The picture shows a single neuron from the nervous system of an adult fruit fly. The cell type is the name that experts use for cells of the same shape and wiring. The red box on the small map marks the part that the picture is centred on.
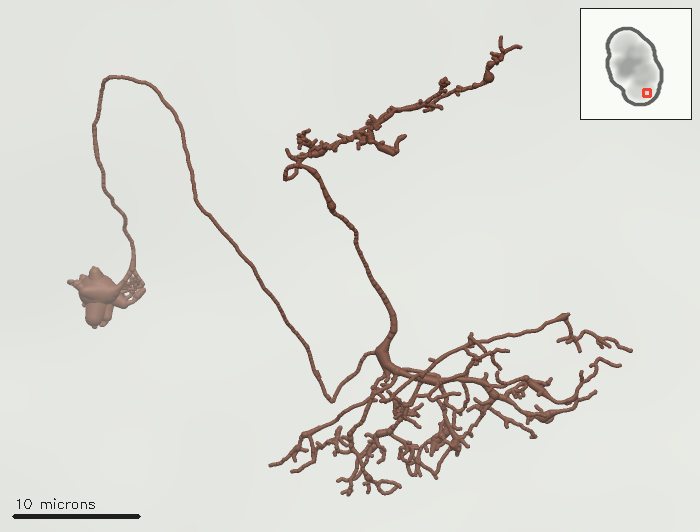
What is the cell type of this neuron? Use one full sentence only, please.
This neuron represents the cell type T4a.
